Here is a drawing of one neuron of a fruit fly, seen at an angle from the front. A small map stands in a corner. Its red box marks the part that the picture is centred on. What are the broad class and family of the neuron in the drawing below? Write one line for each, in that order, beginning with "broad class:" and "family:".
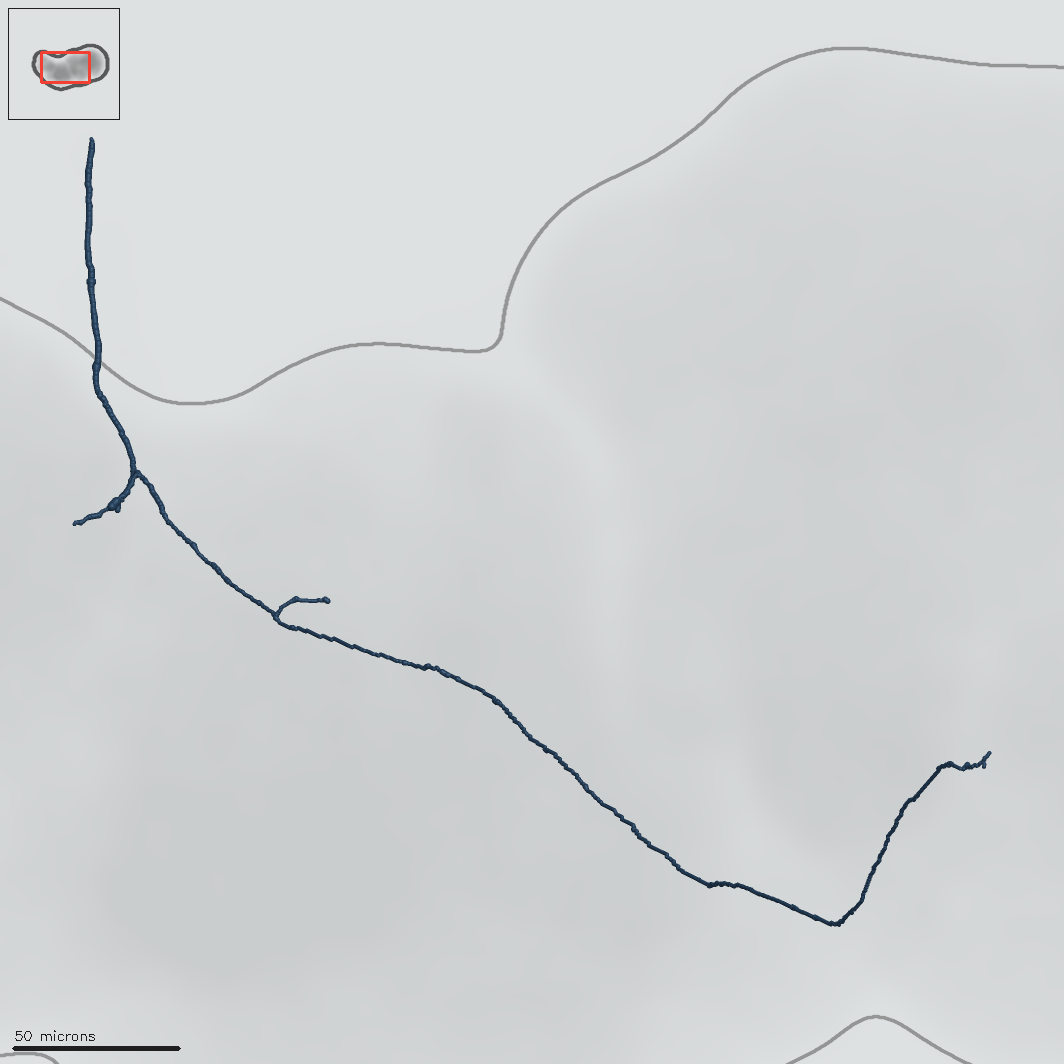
broad class: sensory neuron ascending to the brain
family: class mechanosensory proprioceptive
